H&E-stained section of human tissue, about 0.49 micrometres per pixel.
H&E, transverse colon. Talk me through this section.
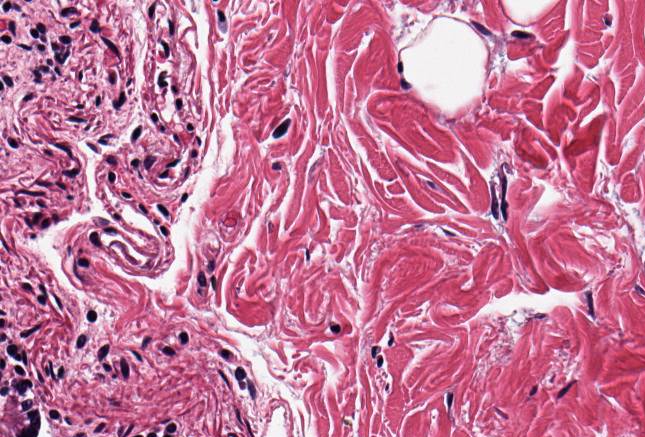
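The left third of the field is crowded with dark nuclei; the right two-thirds is pink bundles with few nuclei. These bright pink bundles are wavy and run in many directions, with dark, elongated nuclei among them. No epithelium or glands appear anywhere.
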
